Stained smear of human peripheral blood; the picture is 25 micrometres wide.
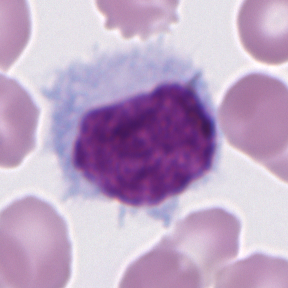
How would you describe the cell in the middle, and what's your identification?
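Checking the border first: it is ragged and uneven, not a smooth circle, and fine hair-like threads of cytoplasm stick out from it. Next, the nucleus: one undivided mass without lobes. Then the chromatin: deep purple, finely stippled, no large dark clumps. This is a hairy cell.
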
